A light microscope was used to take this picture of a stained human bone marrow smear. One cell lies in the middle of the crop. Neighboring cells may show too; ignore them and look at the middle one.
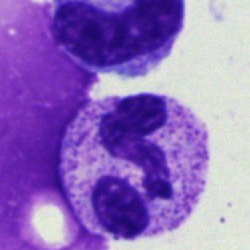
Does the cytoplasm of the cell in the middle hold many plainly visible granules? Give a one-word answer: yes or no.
Yes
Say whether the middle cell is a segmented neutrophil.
yes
